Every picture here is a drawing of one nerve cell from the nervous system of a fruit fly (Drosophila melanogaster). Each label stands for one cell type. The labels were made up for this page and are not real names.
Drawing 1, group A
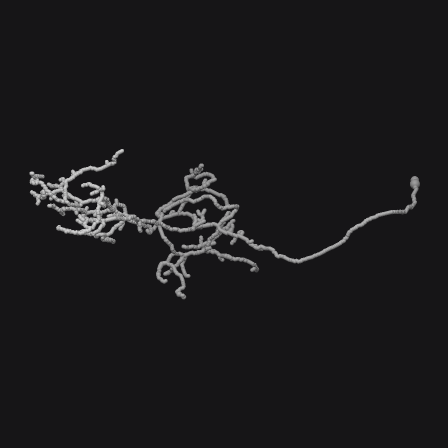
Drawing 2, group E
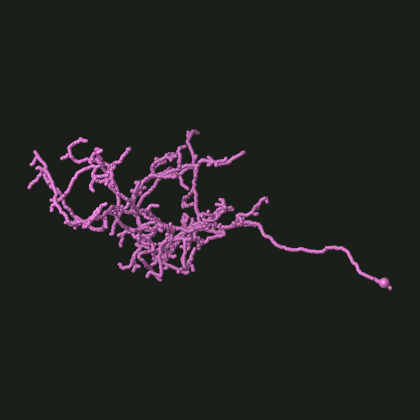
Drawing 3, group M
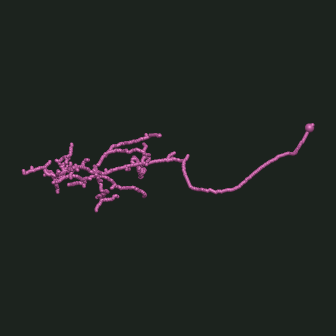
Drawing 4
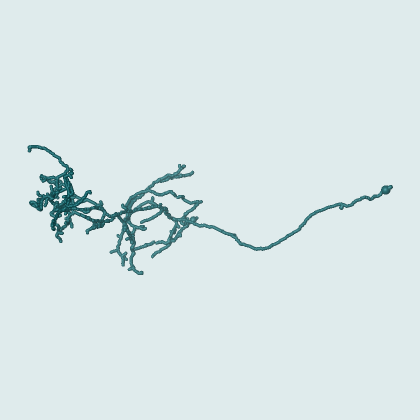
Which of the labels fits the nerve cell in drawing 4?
group A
